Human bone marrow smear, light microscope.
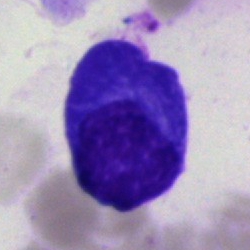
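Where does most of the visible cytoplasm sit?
In a cap above the nucleus, I think.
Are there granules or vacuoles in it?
I can't make out distinct granules, and no vacuoles are visible.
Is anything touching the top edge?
A small purple fragment lies against it.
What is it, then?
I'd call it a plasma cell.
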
